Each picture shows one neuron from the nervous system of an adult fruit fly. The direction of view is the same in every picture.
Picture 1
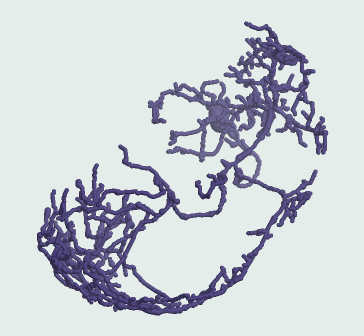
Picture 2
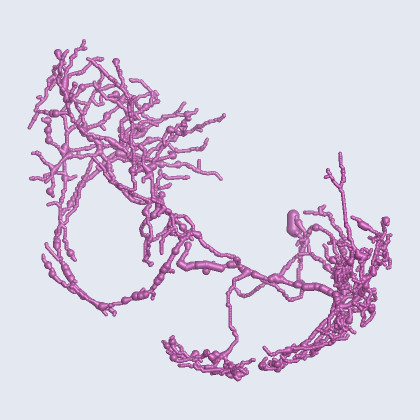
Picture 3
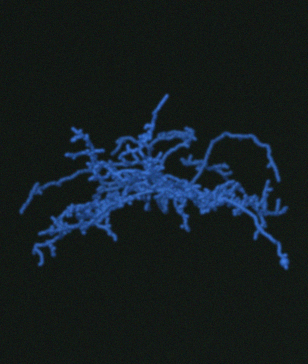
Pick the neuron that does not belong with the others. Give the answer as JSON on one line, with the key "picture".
{"picture": 3}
